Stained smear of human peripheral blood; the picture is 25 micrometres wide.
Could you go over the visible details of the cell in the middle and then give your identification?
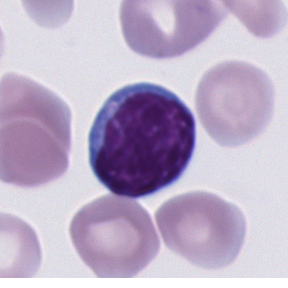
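Measuring about 10 micrometres across, the cell has a smooth, roundish outline. An oval nucleus fills about 80% of the cell's area, and its chromatin is dark purple and coarsely clumped. The cytoplasm forms a thin crescent, mainly along the left side, and no granules are seen in it. The cell is a typical lymphocyte.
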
